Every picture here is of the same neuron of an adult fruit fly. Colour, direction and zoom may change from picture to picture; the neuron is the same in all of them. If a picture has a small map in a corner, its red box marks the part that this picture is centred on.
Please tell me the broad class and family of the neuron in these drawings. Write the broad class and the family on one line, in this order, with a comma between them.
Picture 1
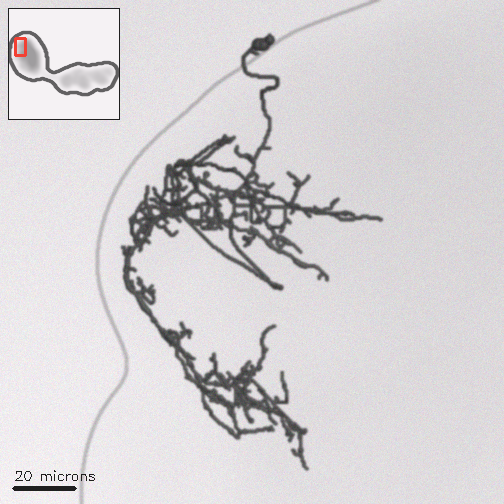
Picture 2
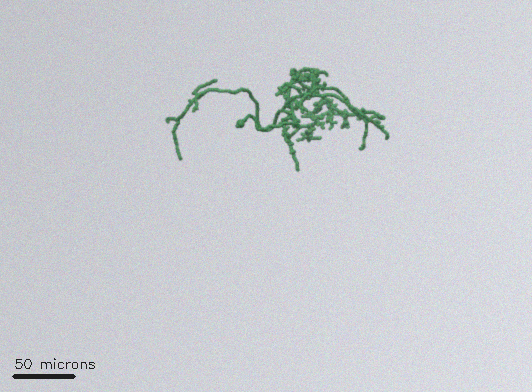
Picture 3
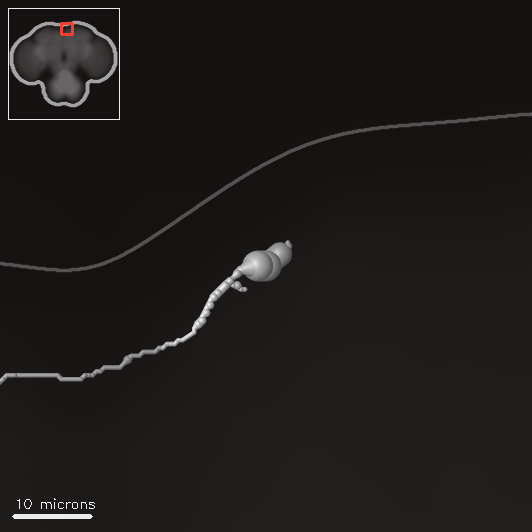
central-brain intrinsic neuron, hemilineage SMPad3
